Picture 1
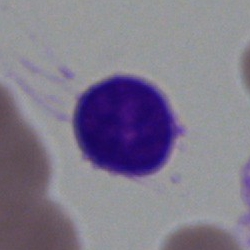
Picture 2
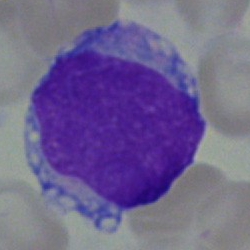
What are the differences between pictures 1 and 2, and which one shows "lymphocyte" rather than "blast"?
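First, the names: picture 1 is the lymphocyte, picture 2 the blast. Next comes chromatin: the blast's is deep purple and finely stippled, without coarse dark clumps, while the lymphocyte's nucleus stains a deep, dark blue-purple throughout.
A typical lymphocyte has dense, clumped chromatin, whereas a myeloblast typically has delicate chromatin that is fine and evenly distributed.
Then cytoplasm: little or none can be seen around the lymphocyte's nucleus, whereas the blast has a blue rim, widest along the top and left and so thin on the right that the nucleus almost reaches the cell edge.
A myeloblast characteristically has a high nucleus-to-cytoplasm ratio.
After that, inclusions: the blast has several small clear round vacuoles, most obvious at the lower left, and neither cell shows distinct granules. Finally, outline: the lymphocyte is round and nearly circular, with a small purple bleb sticking out from its right edge, while the blast is irregular and slightly bumpy.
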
